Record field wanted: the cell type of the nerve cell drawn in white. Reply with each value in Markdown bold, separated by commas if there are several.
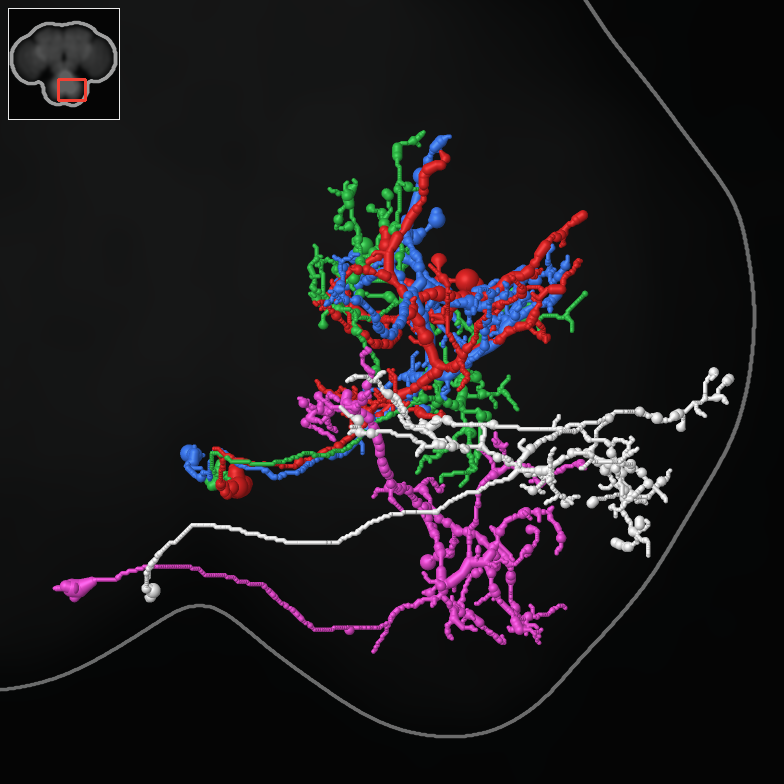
**IN13B079**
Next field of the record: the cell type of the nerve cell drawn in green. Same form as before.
**IN13B076**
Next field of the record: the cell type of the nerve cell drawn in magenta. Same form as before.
**IN13B063**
